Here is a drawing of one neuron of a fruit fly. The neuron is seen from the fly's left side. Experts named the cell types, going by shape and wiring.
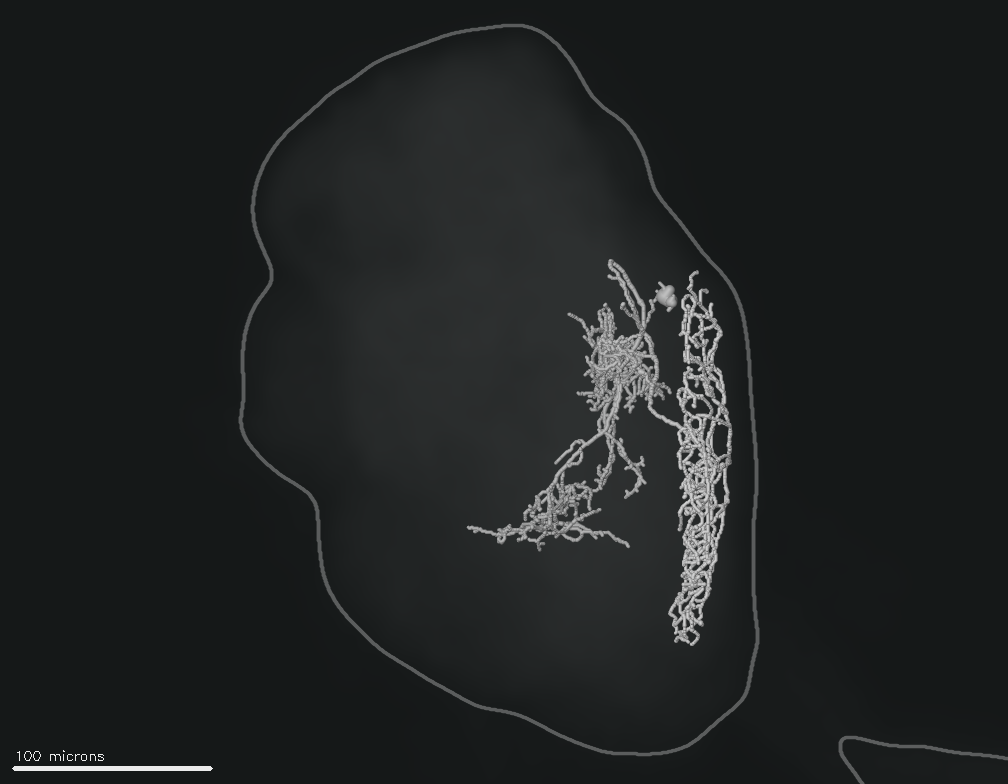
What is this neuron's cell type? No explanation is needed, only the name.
LPT59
